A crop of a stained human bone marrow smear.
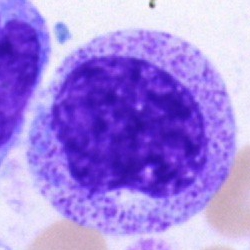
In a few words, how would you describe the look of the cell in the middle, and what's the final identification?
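The cytoplasm is pale lilac-blue, with many purple granules scattered throughout it. Just below the nucleus lies a pale zone poor in granules. No vacuoles are present in the cytoplasm. The cell is a myelocyte.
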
